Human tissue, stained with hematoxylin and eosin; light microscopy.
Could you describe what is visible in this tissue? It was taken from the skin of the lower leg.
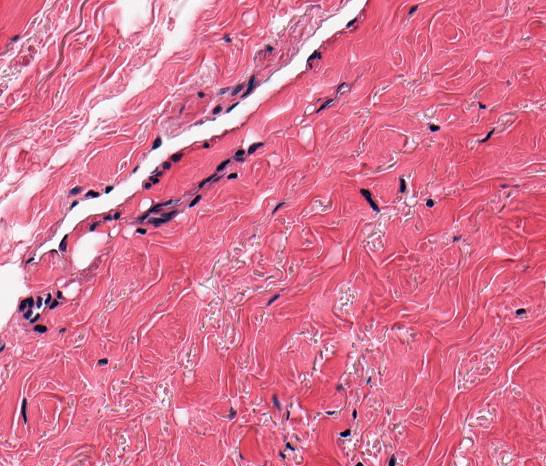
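Nearly the whole field is dense pink collagen, the bundles running in varied, interwoven directions. Along the lower side of the diagonal cleft sits a row of dark, elongated nuclei. Nuclei scattered through the collagen are sparse, small, dark and spindle-shaped. No epithelium anywhere.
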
